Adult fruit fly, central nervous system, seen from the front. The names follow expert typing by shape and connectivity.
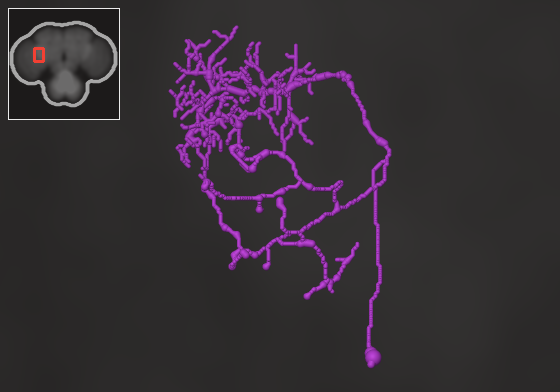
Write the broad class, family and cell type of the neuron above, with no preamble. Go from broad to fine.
visual projection neuron; hemilineage VPNv1; LC17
